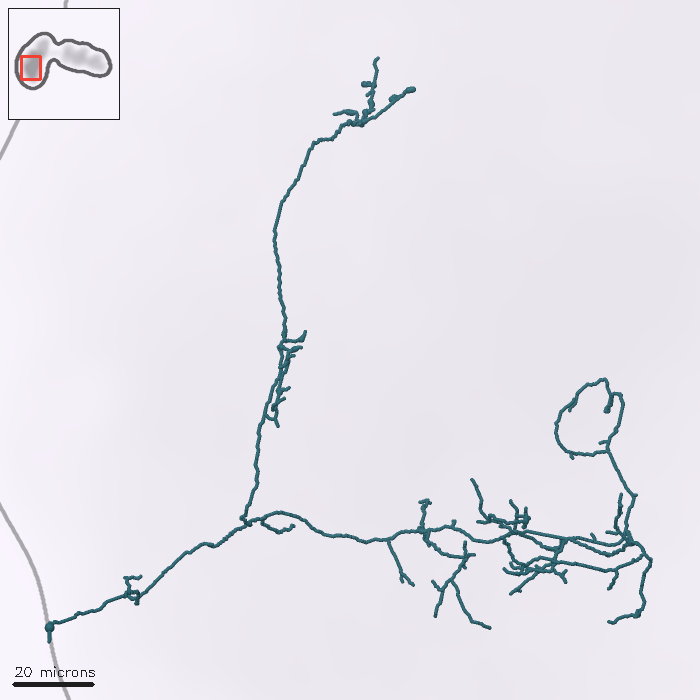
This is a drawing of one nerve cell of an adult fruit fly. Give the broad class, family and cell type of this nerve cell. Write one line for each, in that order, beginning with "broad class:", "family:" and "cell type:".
broad class: central-brain intrinsic neuron
family: hemilineage AOTUv4_dorsal
cell type: LAL006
